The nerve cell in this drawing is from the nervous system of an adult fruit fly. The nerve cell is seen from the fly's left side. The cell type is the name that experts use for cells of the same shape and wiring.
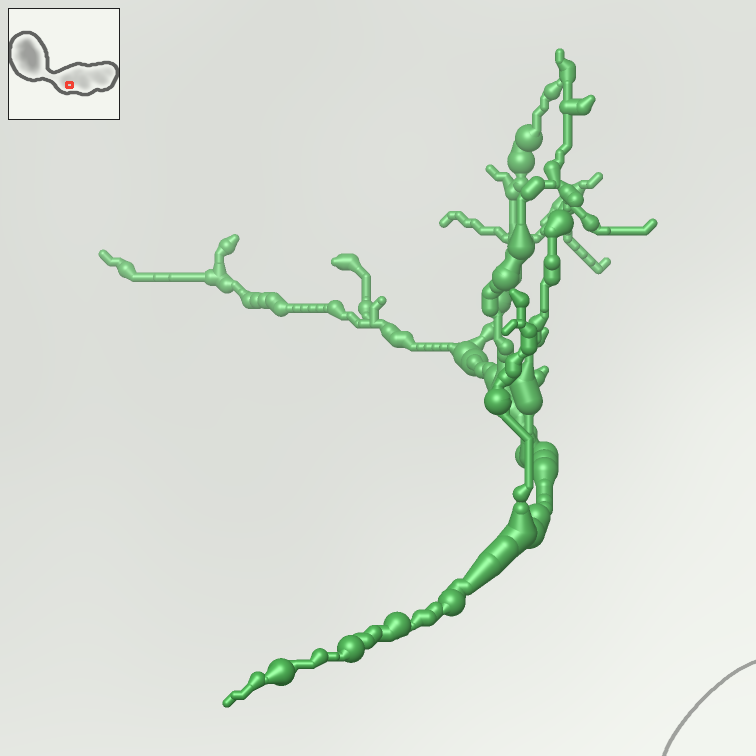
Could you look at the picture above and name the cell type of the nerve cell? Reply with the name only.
SNta19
